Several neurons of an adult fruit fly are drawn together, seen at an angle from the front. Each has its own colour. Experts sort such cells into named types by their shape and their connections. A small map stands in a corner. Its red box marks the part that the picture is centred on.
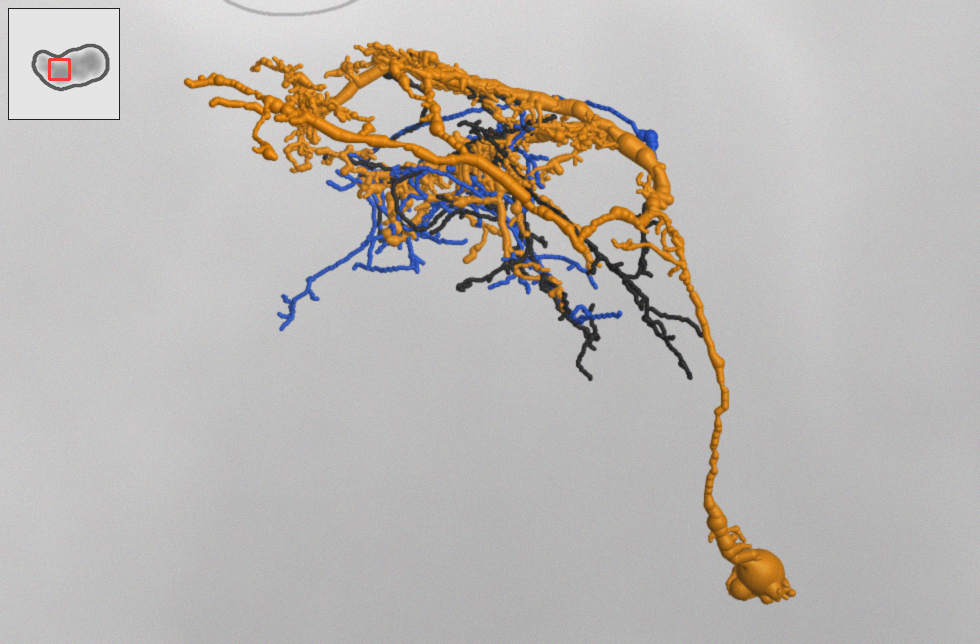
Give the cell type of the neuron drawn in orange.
IN03B001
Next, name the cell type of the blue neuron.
IN11B021_a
